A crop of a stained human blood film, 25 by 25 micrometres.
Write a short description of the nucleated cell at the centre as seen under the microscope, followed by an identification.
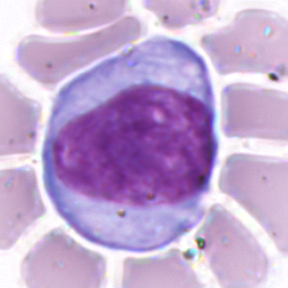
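The nucleus border strikes me as smooth, with no notches or lobes. Around it, the cytoplasm forms bands above and below but stays thin at the left and right sides. I can find no granules in it, and no vacuoles either. This is a plasma cell.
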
